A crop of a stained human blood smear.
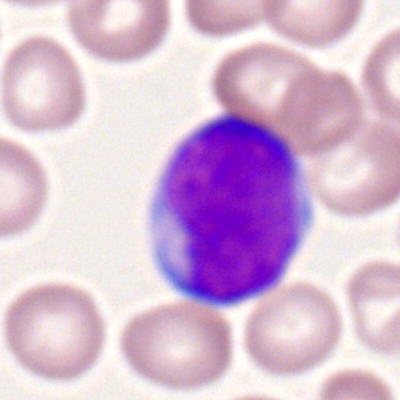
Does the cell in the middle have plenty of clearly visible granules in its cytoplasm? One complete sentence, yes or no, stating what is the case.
No, in the cell's cytoplasm no granules are visible.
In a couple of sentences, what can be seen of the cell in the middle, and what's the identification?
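Its outline is smooth and rounded-oval, with no projections from the surface. Deep purple chromatin is coarsely mottled. A scant pale-blue rim of cytoplasm surrounds it, widest at the lower left. This is a myeloblast.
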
